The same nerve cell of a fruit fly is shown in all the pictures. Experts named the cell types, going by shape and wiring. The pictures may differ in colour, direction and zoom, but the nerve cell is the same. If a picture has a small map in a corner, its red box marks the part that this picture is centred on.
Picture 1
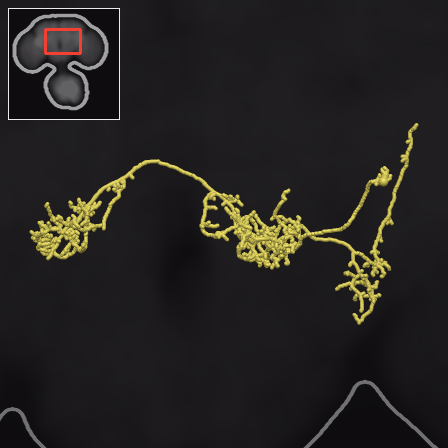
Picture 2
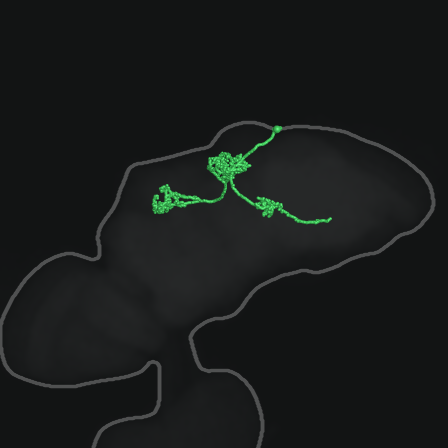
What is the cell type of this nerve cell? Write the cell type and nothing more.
M_l2PN10t19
